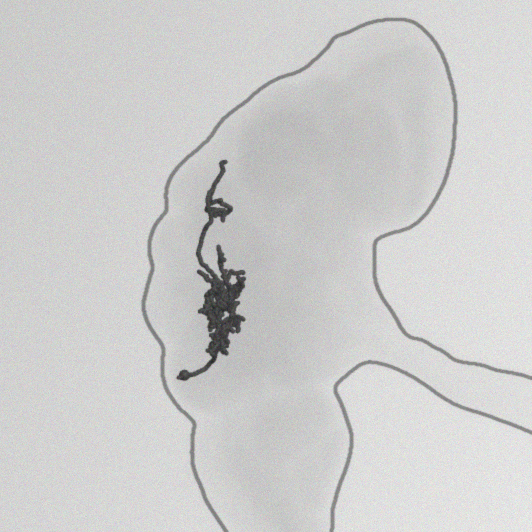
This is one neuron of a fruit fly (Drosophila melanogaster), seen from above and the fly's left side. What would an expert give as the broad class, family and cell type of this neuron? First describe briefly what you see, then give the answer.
It lies in the brain. In this view it is more than twice as tall as it is wide. It is a central-brain intrinsic neuron. The family is hemilineage LHa1. It is of cell type SLP113.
